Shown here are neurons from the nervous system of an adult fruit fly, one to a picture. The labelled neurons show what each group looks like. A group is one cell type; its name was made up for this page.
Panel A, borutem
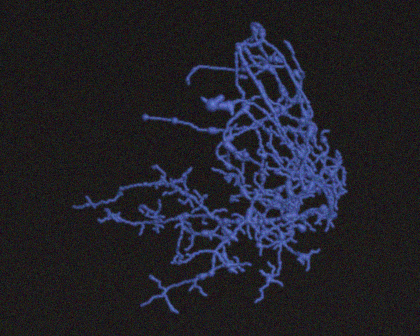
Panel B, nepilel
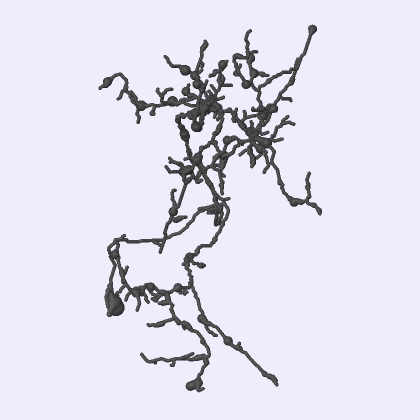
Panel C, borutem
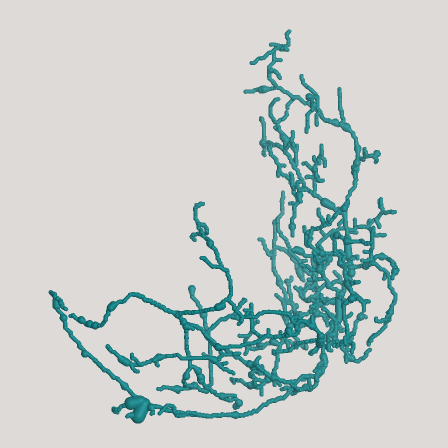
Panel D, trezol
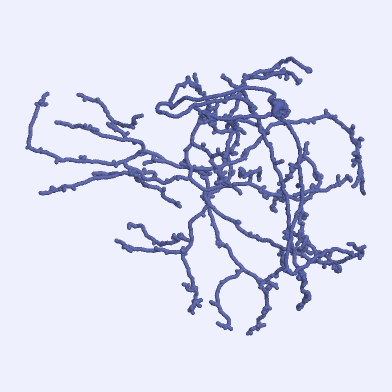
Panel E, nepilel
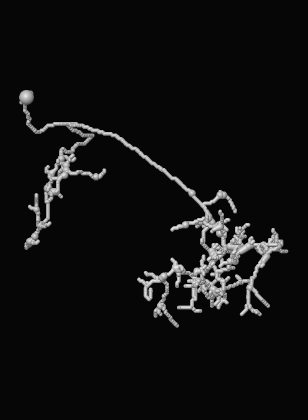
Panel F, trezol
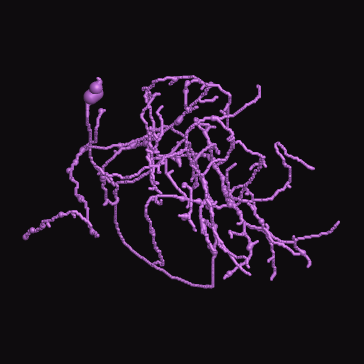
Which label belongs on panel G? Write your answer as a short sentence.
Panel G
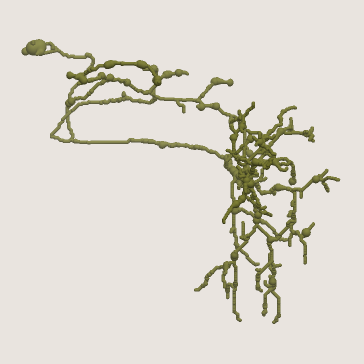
It belongs to nepilel.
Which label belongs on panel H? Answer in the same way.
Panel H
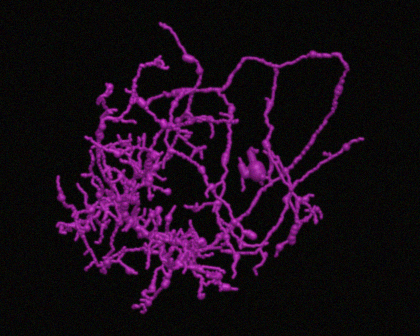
It belongs to borutem.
